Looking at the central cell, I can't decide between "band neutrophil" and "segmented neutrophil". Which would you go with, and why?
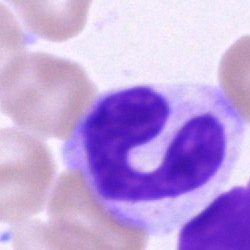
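The answer is band neutrophil. First, the nucleus: one unsegmented band bent into a U.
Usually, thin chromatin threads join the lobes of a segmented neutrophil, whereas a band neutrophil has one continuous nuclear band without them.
Next, the chromatin: dense, dark purple, clumped. Last: no nucleoli, no cytoplasmic vacuoles.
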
